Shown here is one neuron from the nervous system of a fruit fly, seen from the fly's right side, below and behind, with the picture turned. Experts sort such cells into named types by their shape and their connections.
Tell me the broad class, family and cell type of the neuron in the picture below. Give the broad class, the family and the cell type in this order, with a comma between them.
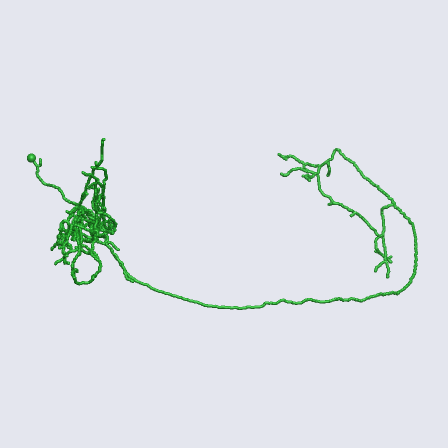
central-brain intrinsic neuron, hemilineage ALlv1, Z_lvPNm1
